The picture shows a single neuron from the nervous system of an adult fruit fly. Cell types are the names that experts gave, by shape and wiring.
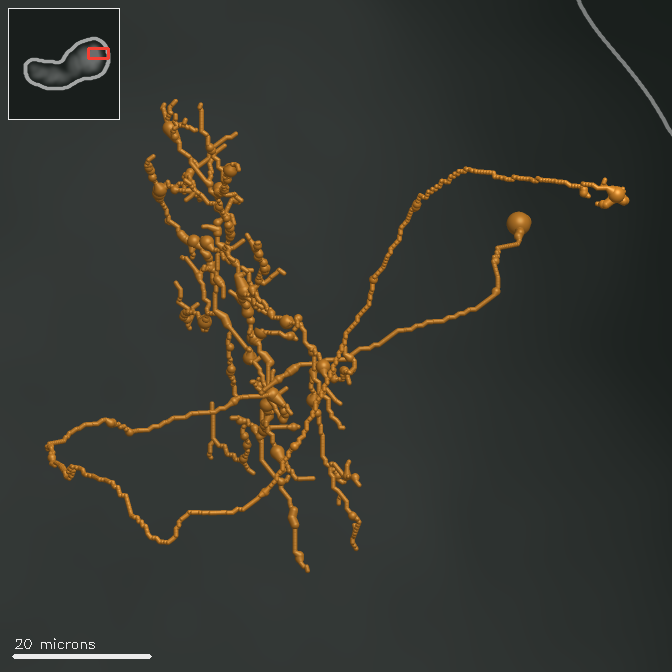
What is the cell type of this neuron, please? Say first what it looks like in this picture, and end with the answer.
From left to right in the picture it spans about 85 microns. The picture shows dozens of branch ends. It is a visual projection neuron. The cell type is MeTu3a.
